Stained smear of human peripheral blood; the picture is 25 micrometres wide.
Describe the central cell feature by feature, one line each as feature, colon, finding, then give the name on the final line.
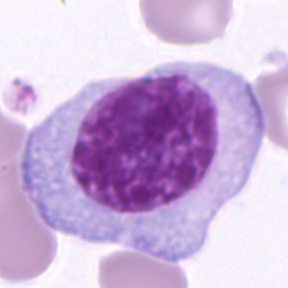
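Nucleus: round to oval, with a smooth edge and no indentation.
Nucleolus: none distinct.
Cytoplasm colour: pale greyish blue.
Granules: no coarse ones in the cytoplasm.
Name: plasma cell.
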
